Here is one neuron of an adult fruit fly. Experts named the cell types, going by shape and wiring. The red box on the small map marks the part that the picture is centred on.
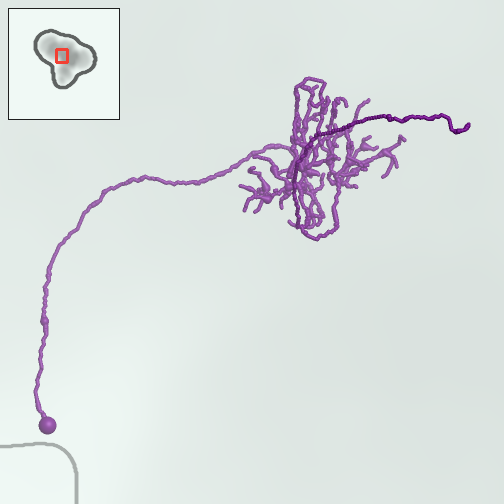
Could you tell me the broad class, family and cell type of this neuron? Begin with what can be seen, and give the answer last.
Its cell body lies at the lower left of the picture. The picture shows dozens of branch ends. Its broad class is central-brain intrinsic neuron. The name of its family is class CX. Its cell type is FC1B.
